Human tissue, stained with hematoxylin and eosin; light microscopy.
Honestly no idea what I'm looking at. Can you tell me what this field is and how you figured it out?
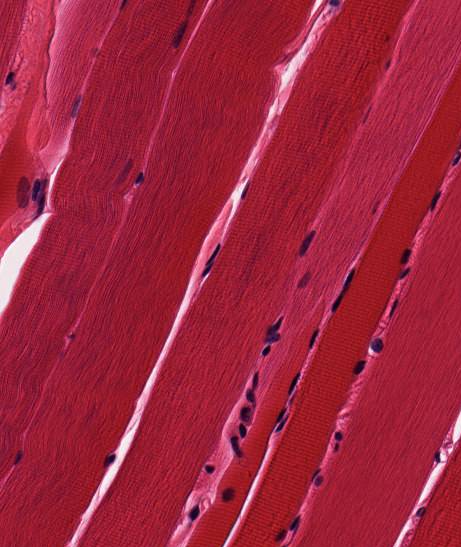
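Skeletal muscle fills this field. Follow the long parallel fibres running diagonally across it, from lower left to upper right; they are unbranched and keep a fairly even width.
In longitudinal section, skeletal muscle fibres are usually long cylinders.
Now find the nuclei: flattened, at the fibre edges rather than in the centres.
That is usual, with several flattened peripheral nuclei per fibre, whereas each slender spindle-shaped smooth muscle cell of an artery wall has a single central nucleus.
The cytoplasm takes a deep, even red eosinophilic stain.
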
